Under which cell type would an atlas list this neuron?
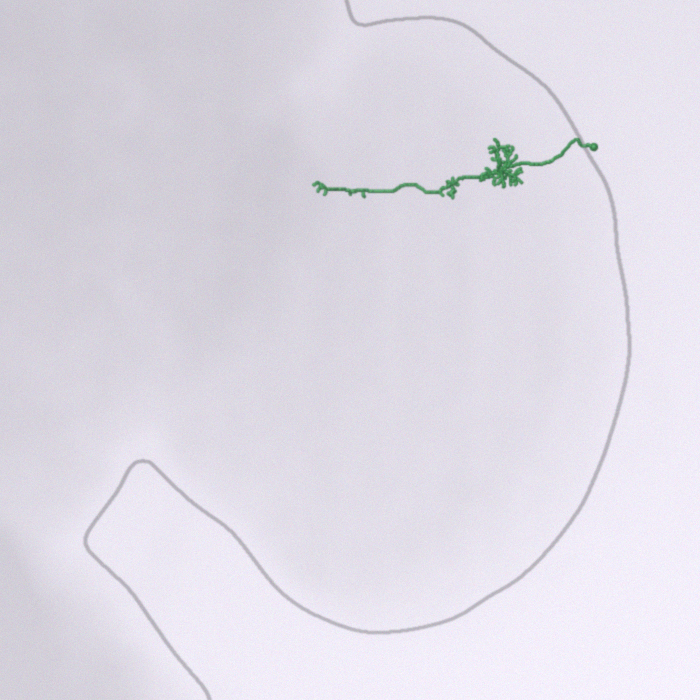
Tm4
